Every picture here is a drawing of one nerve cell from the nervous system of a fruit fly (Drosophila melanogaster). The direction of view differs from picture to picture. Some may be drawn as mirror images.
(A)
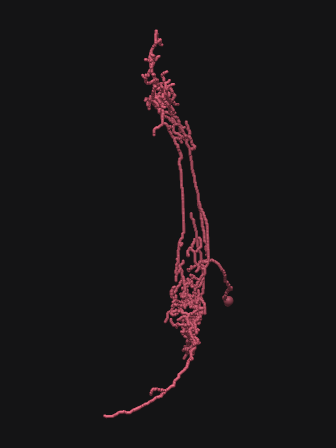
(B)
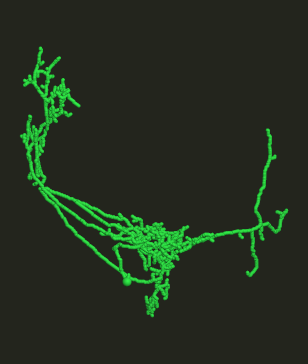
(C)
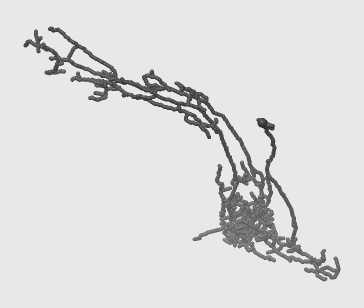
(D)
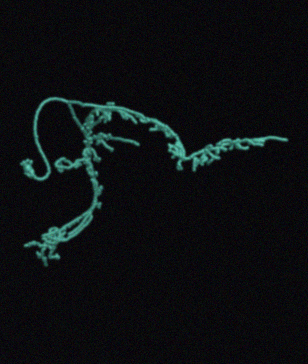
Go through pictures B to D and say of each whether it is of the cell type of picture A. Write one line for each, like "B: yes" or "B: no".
B: yes
C: yes
D: no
